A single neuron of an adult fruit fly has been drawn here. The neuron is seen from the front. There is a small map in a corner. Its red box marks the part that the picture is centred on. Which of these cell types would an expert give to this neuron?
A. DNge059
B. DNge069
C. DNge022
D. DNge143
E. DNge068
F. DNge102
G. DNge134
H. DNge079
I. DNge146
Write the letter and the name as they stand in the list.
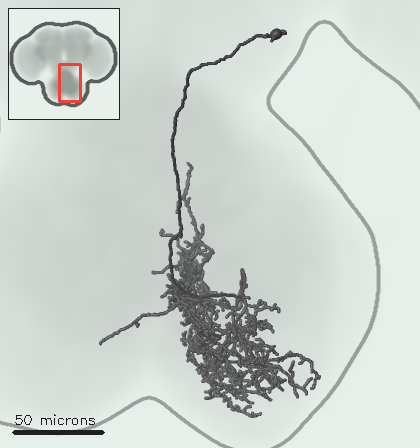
F. DNge102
